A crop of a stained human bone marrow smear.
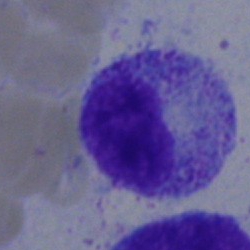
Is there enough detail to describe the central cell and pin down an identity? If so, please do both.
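Round, nearly circular outline. Nucleus off-centre, displaced to the left, stained a dense dark purple. Purple granules scattered through the cytoplasm on the right side. Myelocyte.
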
